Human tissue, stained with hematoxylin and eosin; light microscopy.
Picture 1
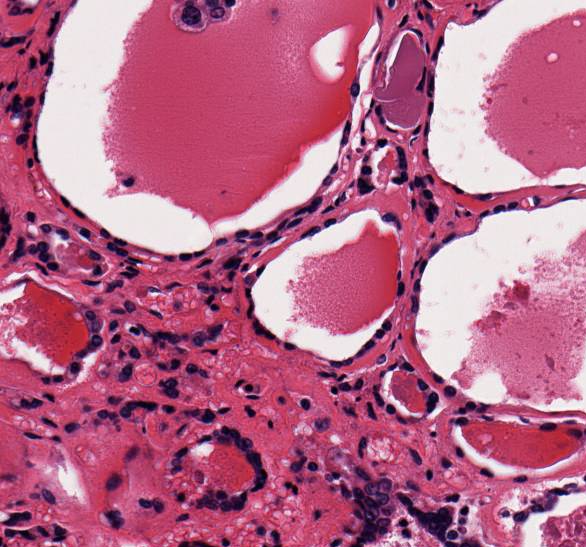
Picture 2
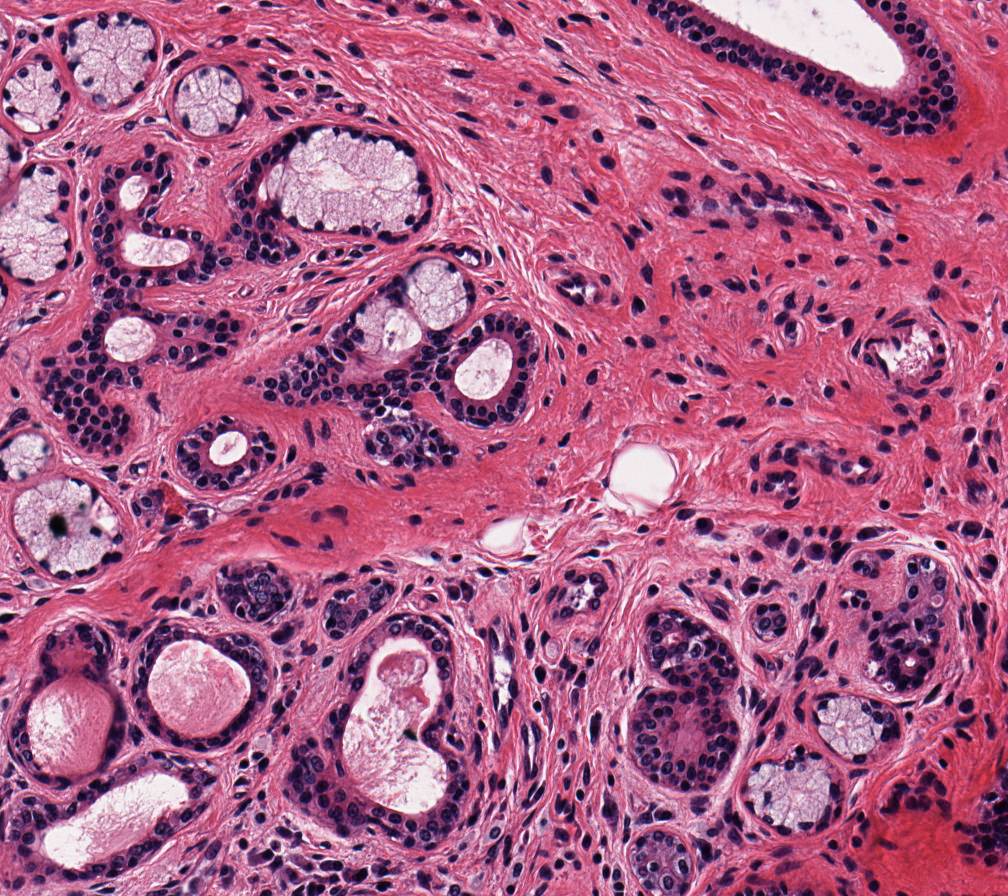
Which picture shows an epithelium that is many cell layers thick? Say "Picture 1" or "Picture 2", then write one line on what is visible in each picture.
Picture 2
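Picture 1: The large spaces are lined by a single layer of flattened cells with thin dark nuclei.
Picture 2: The small ducts among the acini are lined by two or more layers of cuboidal cells with crowded dark round nuclei.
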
